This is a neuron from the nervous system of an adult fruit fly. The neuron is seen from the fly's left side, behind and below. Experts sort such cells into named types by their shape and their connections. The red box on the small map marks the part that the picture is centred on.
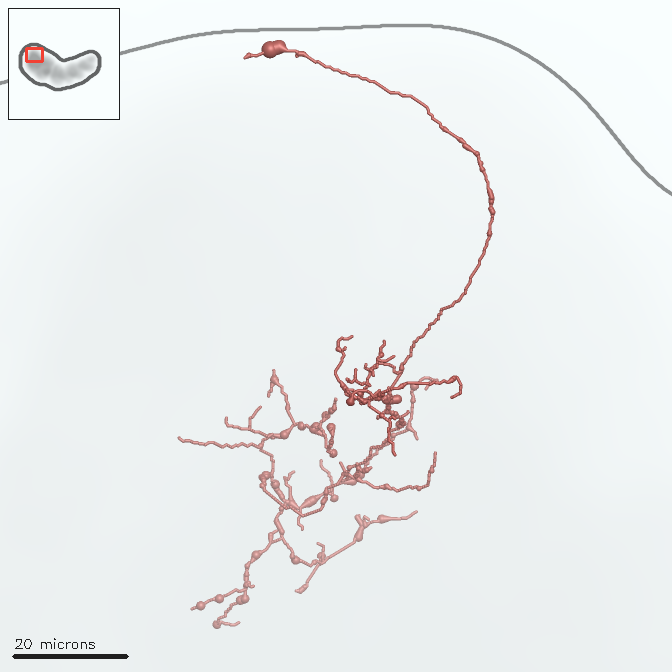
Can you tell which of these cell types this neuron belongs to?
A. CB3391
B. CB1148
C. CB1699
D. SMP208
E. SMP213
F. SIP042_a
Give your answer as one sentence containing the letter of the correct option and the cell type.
It is SIP042_a, given as option F, that the neuron is by cell type.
